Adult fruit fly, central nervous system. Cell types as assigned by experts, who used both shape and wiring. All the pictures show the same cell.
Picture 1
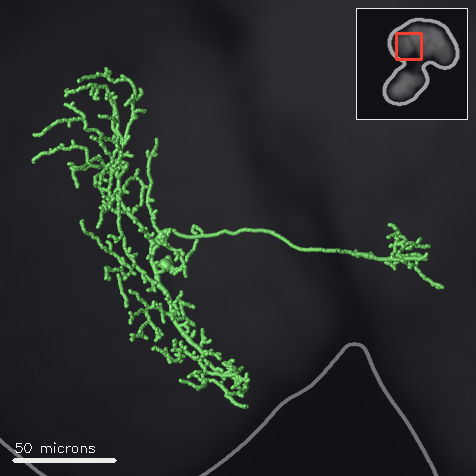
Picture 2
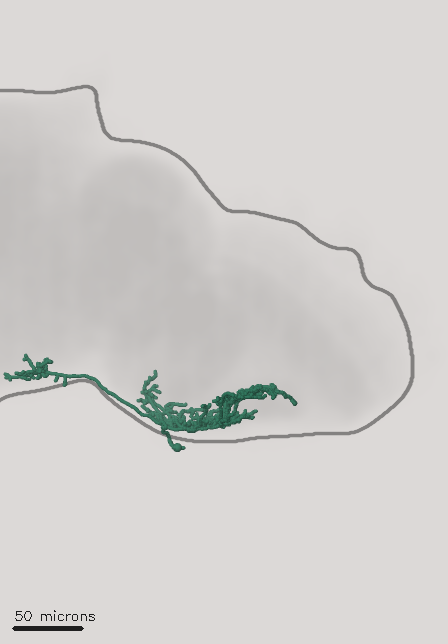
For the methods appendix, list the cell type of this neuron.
VST2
